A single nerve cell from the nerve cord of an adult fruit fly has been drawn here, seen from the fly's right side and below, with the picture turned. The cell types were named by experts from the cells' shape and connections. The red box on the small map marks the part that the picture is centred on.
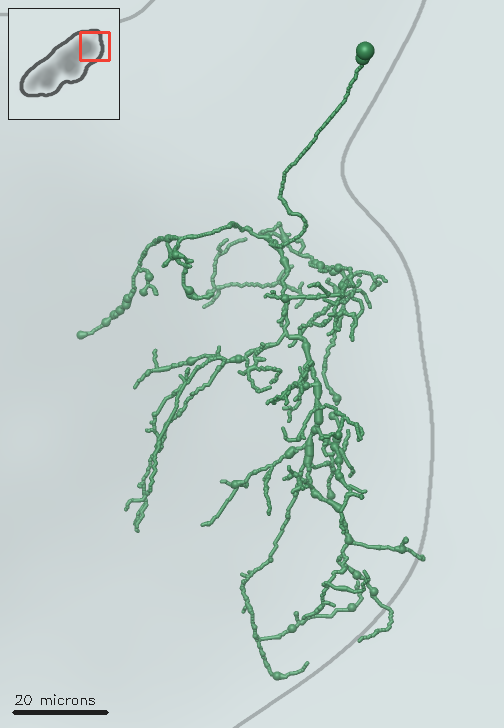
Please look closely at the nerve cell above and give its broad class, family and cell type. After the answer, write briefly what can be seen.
It is a nerve-cord intrinsic neuron. Its family is hemilineage 09A. It is of cell type IN09A096. By the scale bar it is about 140 microns tall in this view. Dozens of branch ends can be seen.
